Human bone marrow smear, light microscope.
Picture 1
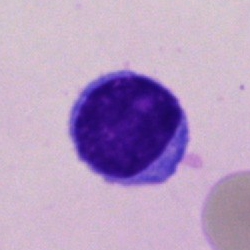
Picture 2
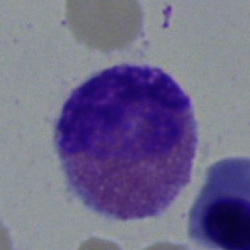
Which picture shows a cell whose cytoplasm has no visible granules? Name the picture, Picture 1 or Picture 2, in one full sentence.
The cytoplasm of the cell shown in picture 1 holds no visible granules.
